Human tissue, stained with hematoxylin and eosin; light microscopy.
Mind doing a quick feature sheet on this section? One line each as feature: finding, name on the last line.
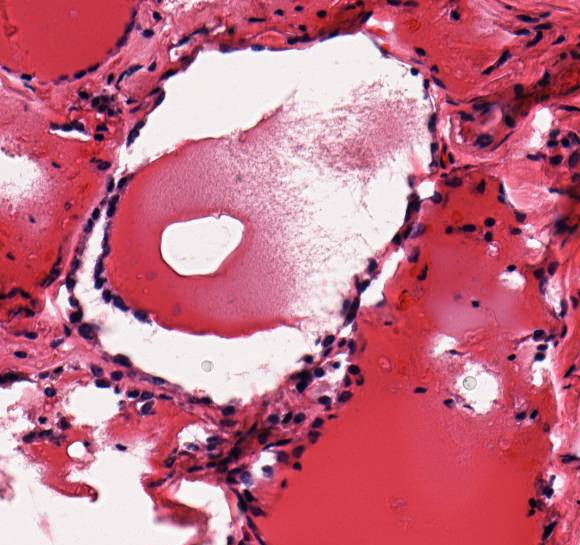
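Central follicle: colloid paler, finely granular toward its upper right
Lower right: large follicle full of solid red colloid
Stroma: scant between follicles, with scattered small dark spindle-shaped nuclei
Tissue: thyroid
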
